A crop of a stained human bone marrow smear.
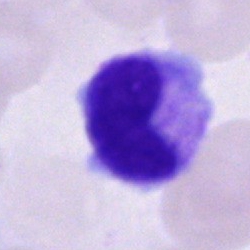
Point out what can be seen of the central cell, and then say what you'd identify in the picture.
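See how deeply the nucleus is indented, its notch opening right. The chromatin is dense, dark purple throughout. Pale lilac cytoplasm lies mainly in that notch. The outline is irregular, with small pale bluish bulges at left and lower left. This is a metamyelocyte.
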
